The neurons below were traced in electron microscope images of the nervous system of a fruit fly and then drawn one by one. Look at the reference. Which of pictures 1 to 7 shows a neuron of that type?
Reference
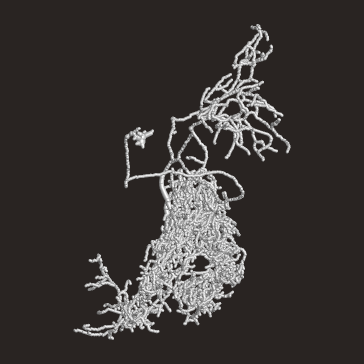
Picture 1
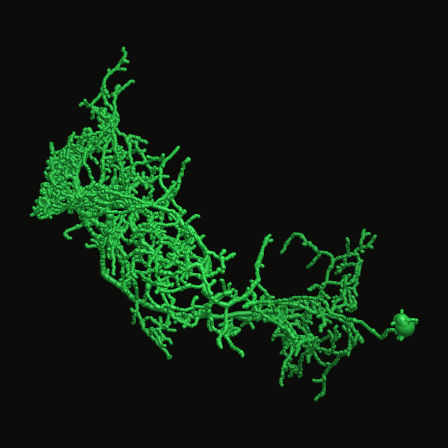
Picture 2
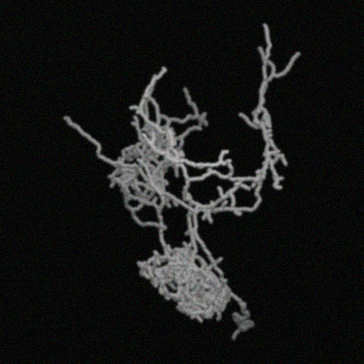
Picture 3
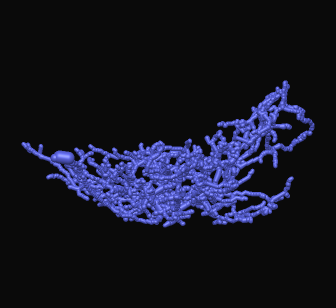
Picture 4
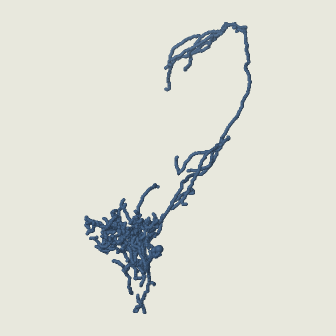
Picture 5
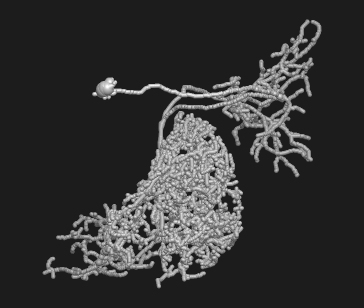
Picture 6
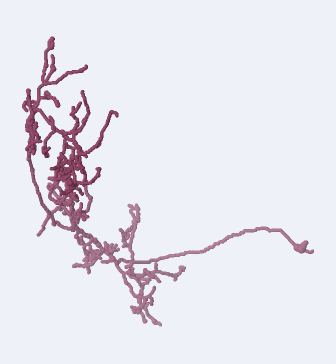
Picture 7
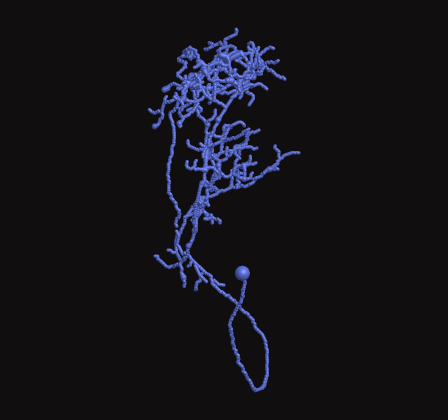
Picture 5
